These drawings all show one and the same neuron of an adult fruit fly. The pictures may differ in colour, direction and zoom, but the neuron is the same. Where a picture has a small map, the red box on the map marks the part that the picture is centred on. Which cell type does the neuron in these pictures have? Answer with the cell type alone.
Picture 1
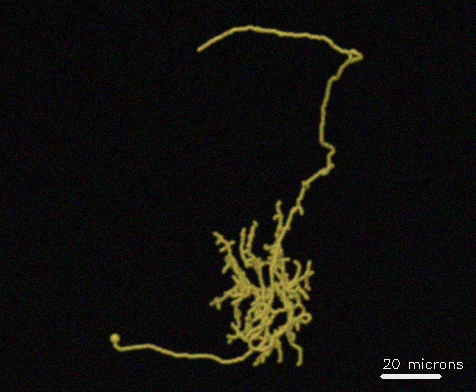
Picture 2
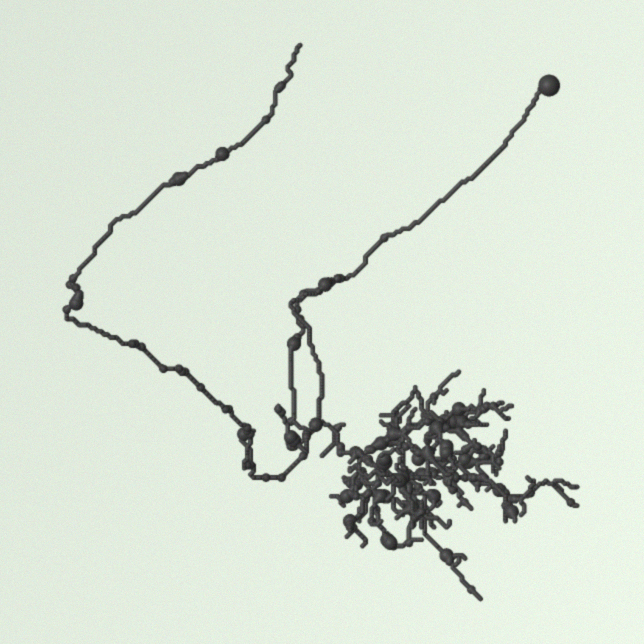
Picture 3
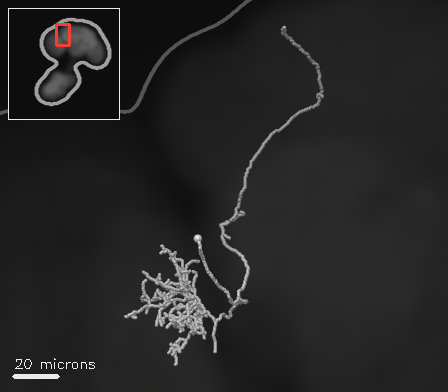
LoVP6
